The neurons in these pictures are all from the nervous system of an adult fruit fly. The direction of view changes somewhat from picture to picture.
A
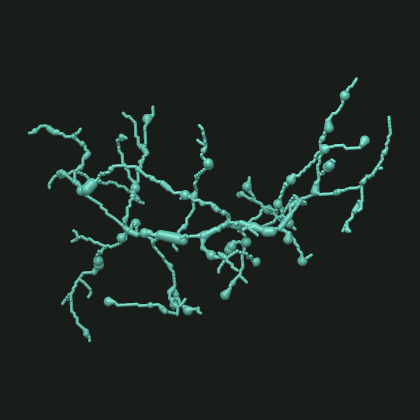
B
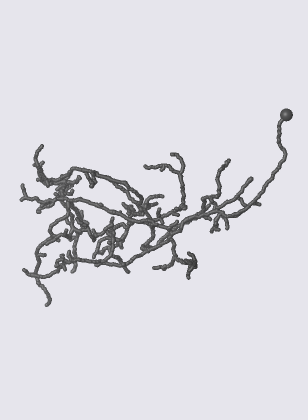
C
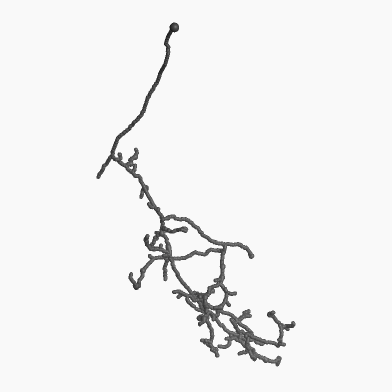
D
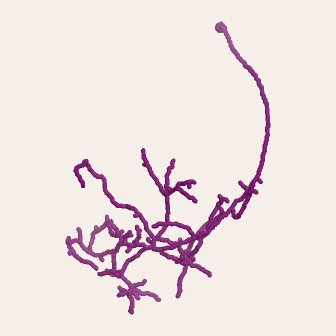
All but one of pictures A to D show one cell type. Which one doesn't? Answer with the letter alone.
D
